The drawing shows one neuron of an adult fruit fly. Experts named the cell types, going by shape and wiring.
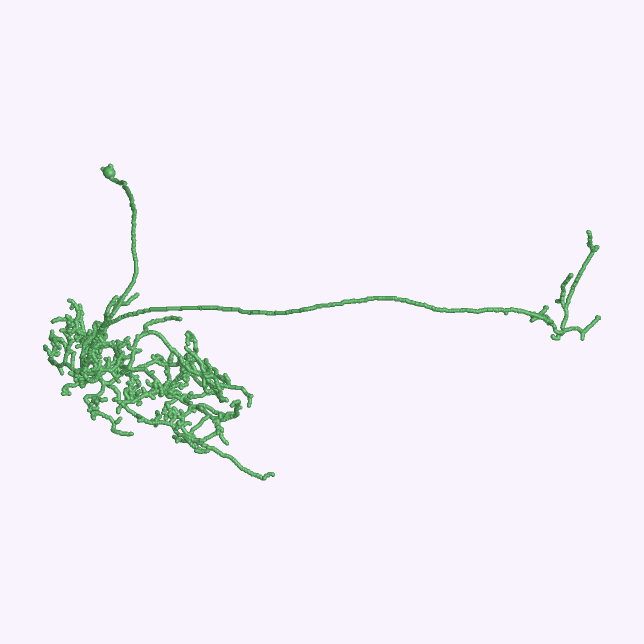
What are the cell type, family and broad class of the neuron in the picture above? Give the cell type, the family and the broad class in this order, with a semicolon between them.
CB4176; hemilineage VLPa2; central-brain intrinsic neuron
